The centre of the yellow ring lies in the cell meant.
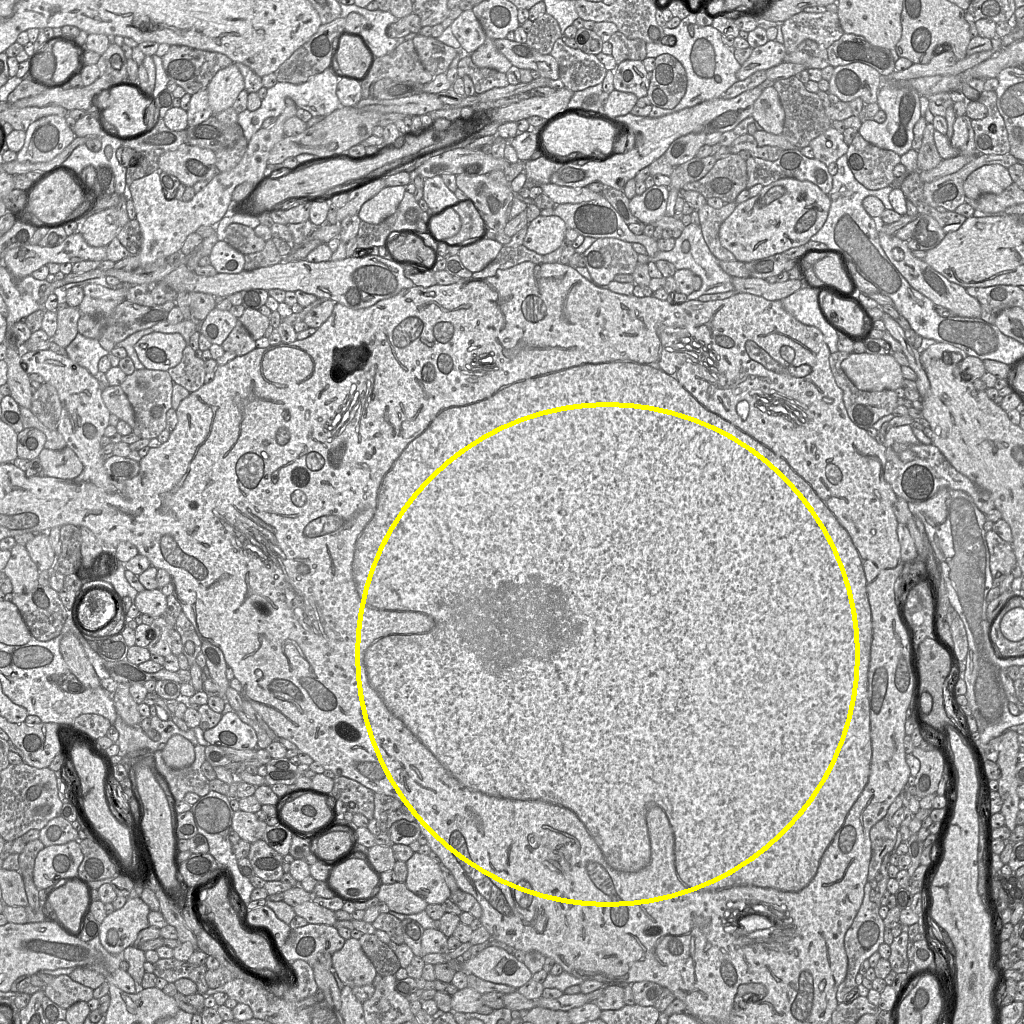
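Excitatory neuron in mouse visual cortex, electron micrograph. Its large, roughly round nucleus lies wholly within the picture. The chromatin is pale and finely dispersed, with no dense band along the envelope. Left of the nuclear centre is a single darker, irregular granular patch. Dark myelinated axons run vertically close beside the cell body's right side.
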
